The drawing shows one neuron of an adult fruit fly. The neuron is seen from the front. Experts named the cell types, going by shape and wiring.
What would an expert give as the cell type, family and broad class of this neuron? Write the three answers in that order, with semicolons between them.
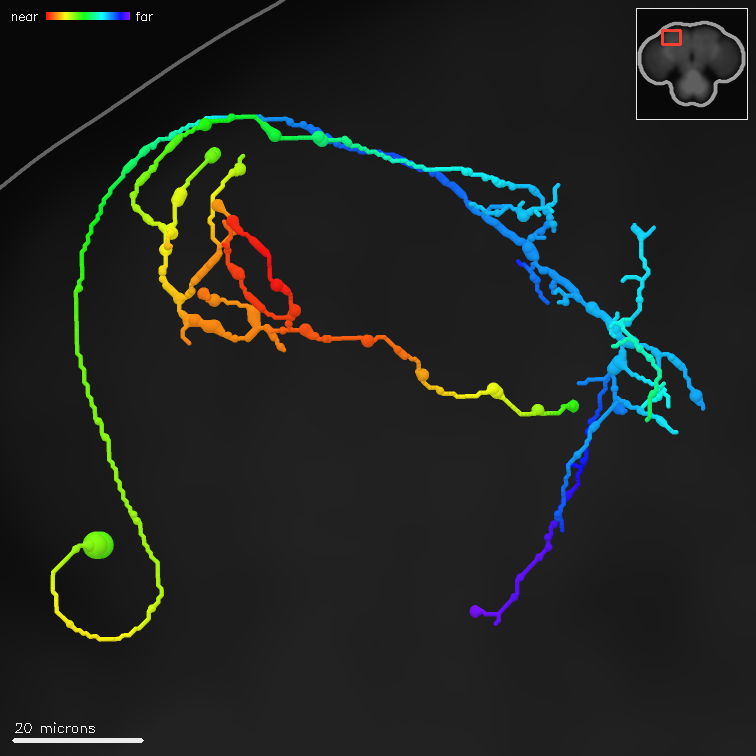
SLP082; hemilineage SLPav2; central-brain intrinsic neuron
